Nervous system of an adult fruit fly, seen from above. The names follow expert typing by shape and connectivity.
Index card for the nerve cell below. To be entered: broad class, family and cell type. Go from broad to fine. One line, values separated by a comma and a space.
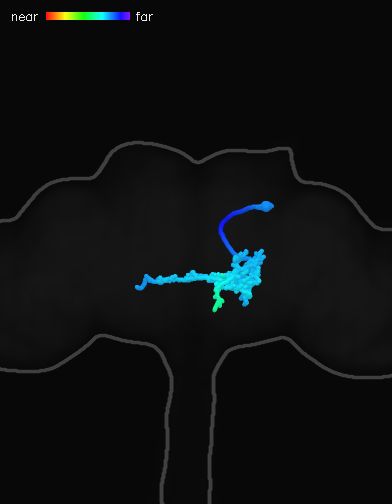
central-brain intrinsic neuron, hemilineage MD3, AMMC037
